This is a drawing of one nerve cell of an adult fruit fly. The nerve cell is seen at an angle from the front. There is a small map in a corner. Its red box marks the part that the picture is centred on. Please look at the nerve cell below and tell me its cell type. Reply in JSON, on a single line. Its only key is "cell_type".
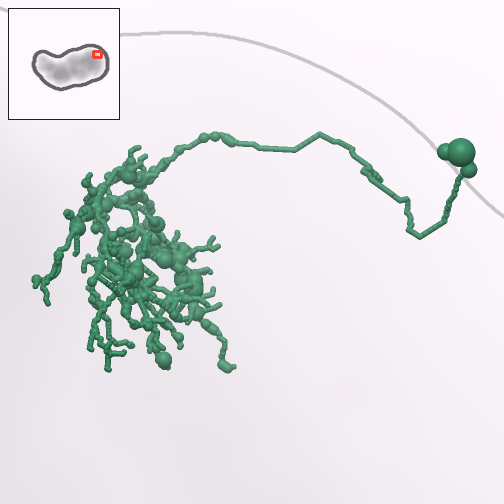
{"cell_type": "Cm3"}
